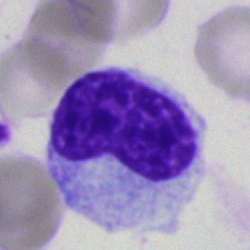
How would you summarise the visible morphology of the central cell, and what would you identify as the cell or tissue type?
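Roughly round in outline, the cell has a bean-shaped nucleus with its indentation on the lower side. This nucleus fills the upper part of the cell. The cytoplasm has a fine, dusty granular texture. It is a metamyelocyte.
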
